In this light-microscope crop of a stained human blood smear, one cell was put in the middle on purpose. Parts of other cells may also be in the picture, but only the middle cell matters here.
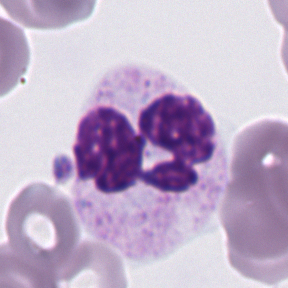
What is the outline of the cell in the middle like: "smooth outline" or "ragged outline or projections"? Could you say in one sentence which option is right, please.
Along its outline, the cell is smooth, with no projections.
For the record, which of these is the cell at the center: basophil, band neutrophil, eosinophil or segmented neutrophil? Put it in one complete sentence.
Centred in the crop is a segmented neutrophil.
